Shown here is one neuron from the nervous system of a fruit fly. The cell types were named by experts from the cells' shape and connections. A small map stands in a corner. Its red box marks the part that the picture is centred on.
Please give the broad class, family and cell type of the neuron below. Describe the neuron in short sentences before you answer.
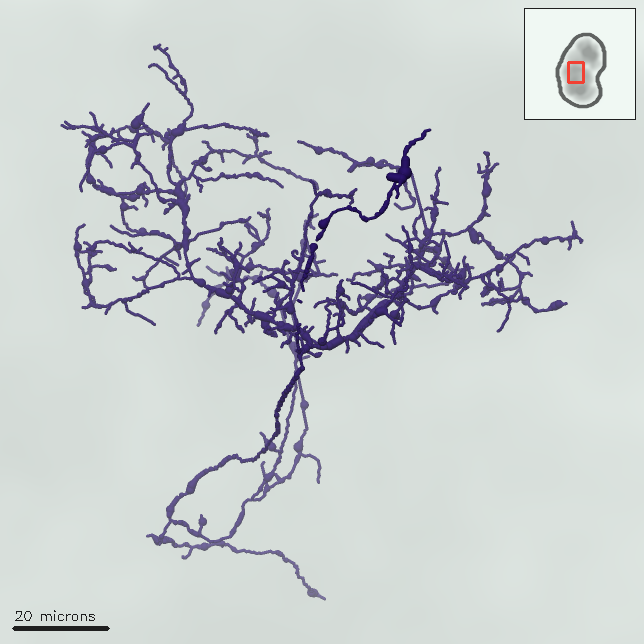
From top to bottom in the picture it spans about 120 microns. The picture shows more than a hundred branch ends. This is a central-brain intrinsic neuron. Its family is hemilineage VLPa1_medial. It is of cell type aSP10B.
